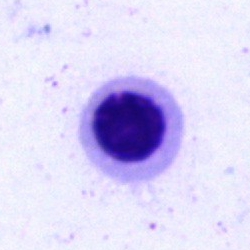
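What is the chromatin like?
Dense and dark purple.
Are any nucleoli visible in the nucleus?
No, none can be seen.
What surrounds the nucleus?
A complete rim of pale blue cytoplasm, which contains no vacuoles.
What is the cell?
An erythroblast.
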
